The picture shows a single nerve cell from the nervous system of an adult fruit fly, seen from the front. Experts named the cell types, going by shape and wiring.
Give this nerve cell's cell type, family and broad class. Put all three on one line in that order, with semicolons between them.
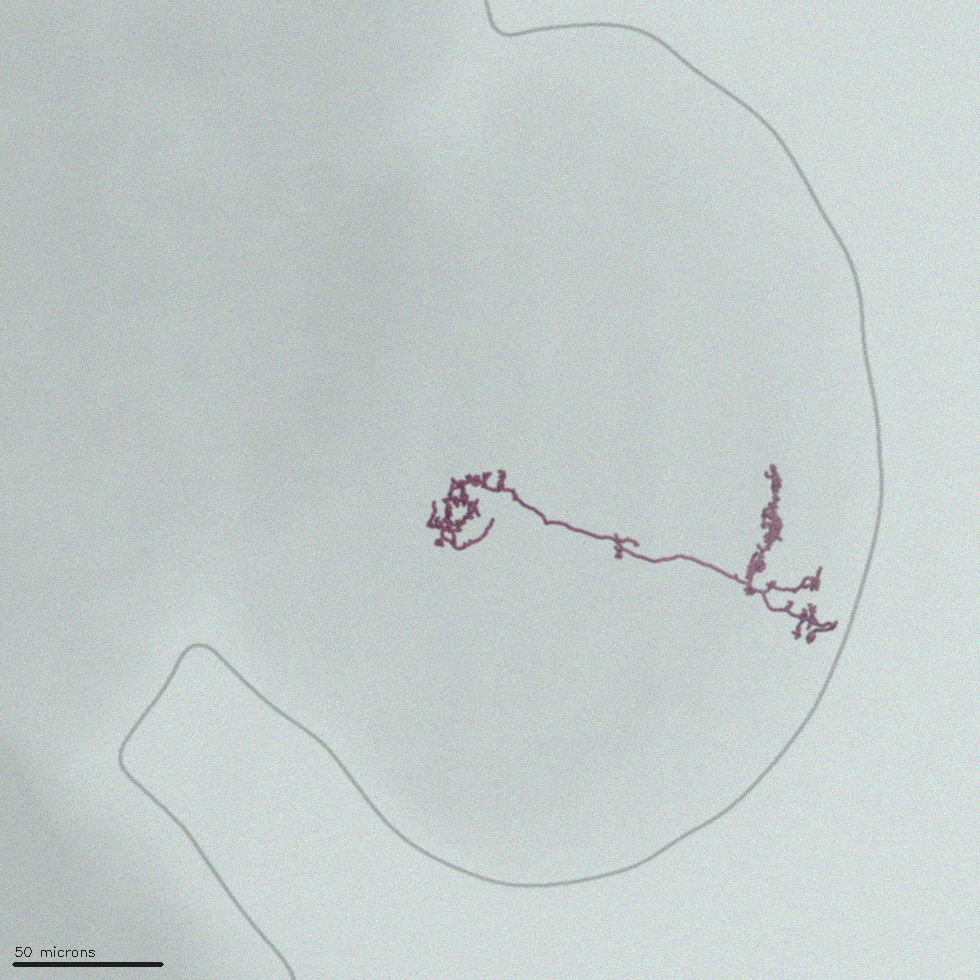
TmY21; TmY; optic-lobe intrinsic neuron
